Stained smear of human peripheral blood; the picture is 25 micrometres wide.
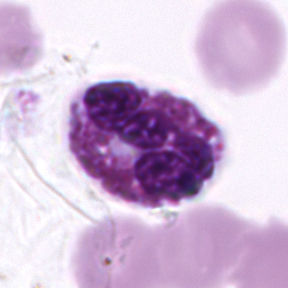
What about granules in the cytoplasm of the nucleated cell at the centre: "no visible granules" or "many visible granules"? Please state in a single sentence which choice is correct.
Many granules can be seen in the cytoplasm of the cell.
